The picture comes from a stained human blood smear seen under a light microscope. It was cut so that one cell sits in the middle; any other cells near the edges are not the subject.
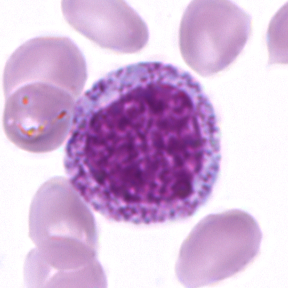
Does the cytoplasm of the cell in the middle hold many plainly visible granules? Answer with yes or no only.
Yes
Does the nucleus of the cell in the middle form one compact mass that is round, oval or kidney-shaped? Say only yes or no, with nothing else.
Yes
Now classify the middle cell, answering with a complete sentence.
Centrally within this crop lies a myelocyte.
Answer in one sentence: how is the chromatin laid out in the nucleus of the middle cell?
What stands out is chromatin that is coarsely clumped.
